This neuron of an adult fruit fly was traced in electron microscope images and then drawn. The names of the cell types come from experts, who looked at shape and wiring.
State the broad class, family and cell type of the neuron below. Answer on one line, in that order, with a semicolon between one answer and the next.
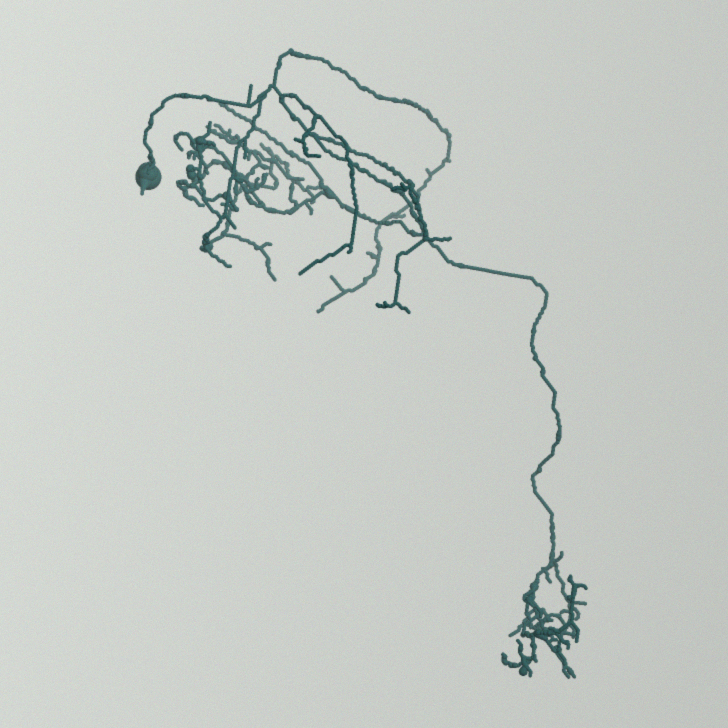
central-brain intrinsic neuron; class DAN; PAM12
